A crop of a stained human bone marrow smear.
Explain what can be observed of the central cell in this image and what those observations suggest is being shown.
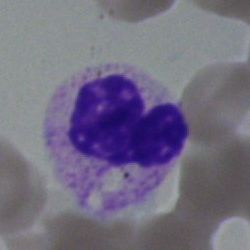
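Nucleus in upper part of cell; more cytoplasm below. Cytoplasm pale lilac, fine purple granules scattered throughout. Clear unstained area in cytoplasm beneath nucleus. Cell: band neutrophil.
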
